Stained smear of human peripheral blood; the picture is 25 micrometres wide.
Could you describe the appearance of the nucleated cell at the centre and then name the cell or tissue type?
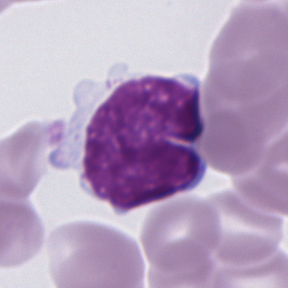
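Most of this cell is taken up by its nucleus, into which a narrow cleft cuts from the right edge. The cytoplasm is a pale greyish blue. Along the left and upper left, the cell edge bears ragged, irregular projections. Here we have a large granular lymphocyte.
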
